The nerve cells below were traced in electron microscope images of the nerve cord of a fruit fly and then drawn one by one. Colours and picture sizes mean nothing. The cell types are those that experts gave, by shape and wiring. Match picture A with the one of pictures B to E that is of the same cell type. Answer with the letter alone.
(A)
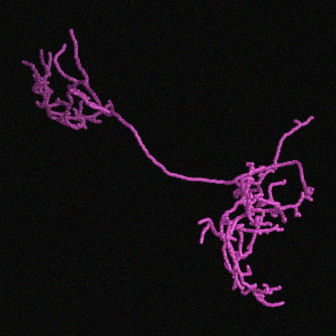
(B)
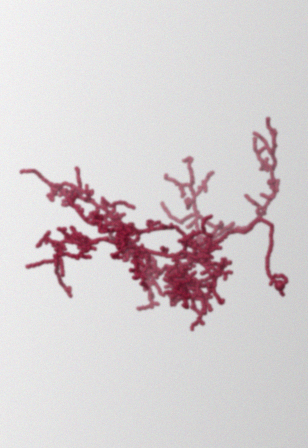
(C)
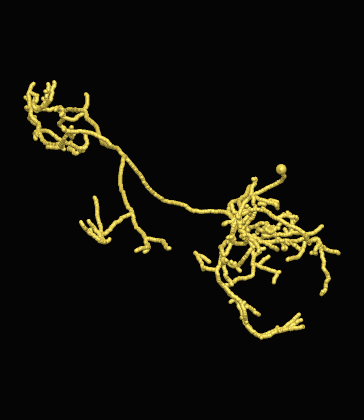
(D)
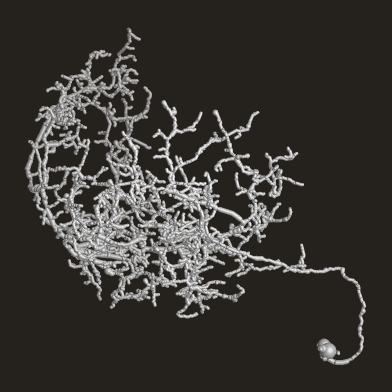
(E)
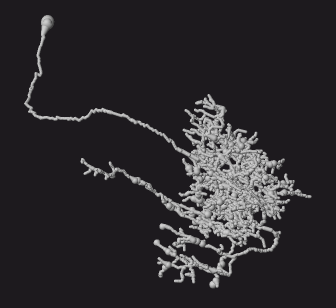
C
